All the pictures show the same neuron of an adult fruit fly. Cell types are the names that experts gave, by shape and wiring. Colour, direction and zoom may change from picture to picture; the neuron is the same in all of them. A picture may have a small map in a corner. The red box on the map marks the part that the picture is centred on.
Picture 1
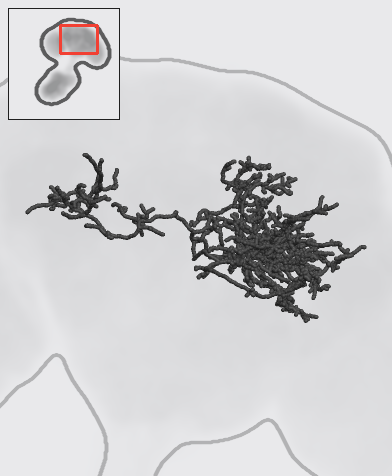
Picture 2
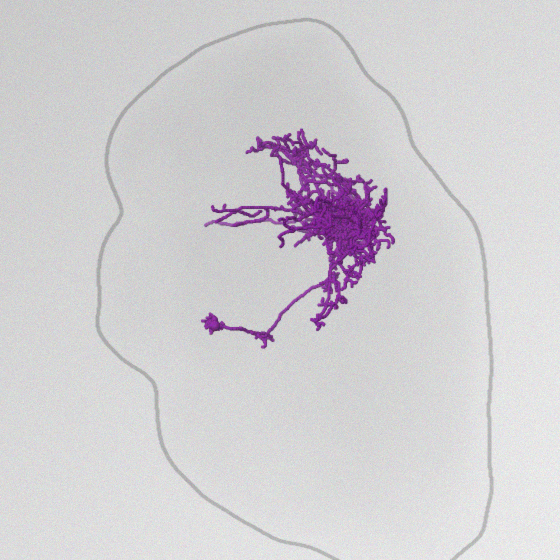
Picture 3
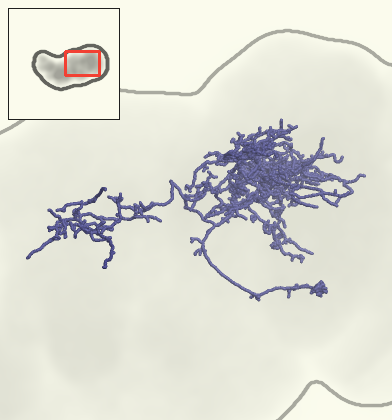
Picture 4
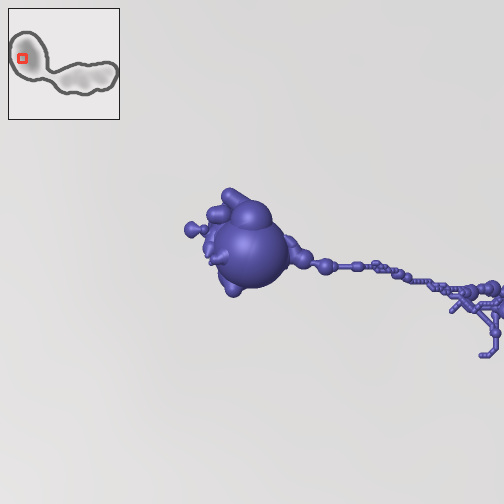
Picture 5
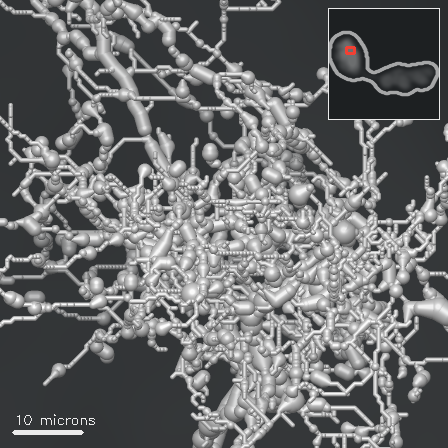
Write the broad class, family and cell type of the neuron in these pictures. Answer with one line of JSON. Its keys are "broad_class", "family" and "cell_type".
{"broad_class": "central-brain intrinsic neuron", "family": "hemilineage VESa2", "cell_type": "PLP074"}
